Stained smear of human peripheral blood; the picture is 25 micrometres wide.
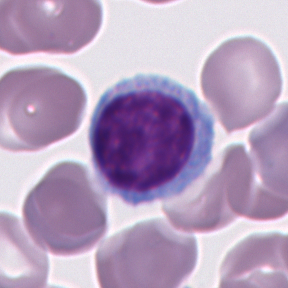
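Typical lymphocyte at the centre of a stained smear of human peripheral blood. Its nucleus fills most of the cell and sits slightly toward the left. The rim of cytoplasm is wider on the right than on the left and shows no obvious granules and no vacuoles.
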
